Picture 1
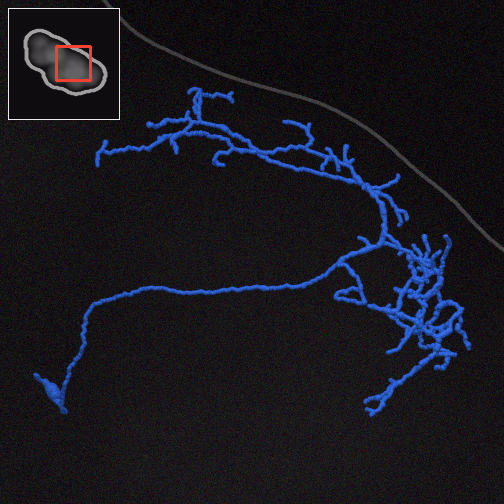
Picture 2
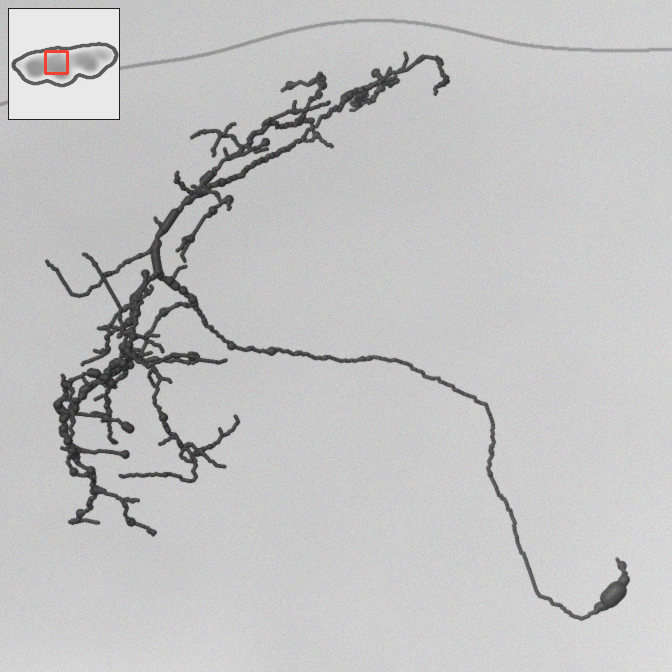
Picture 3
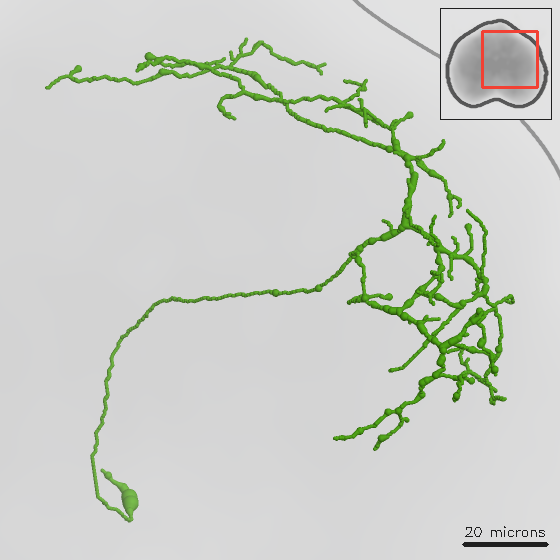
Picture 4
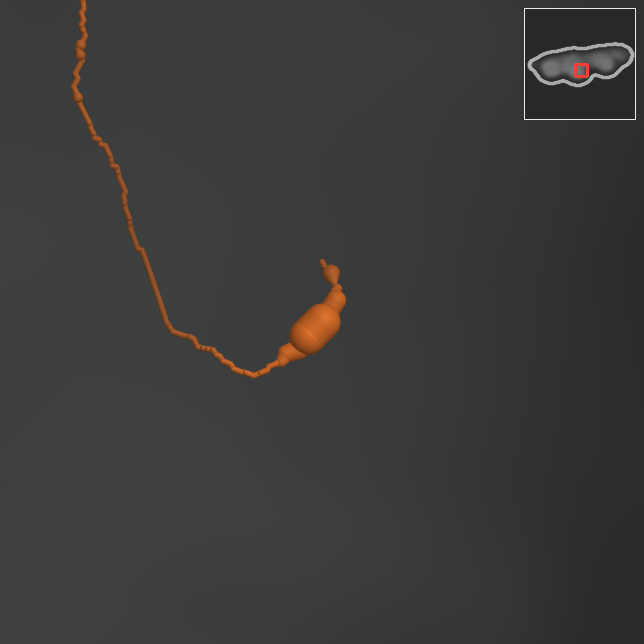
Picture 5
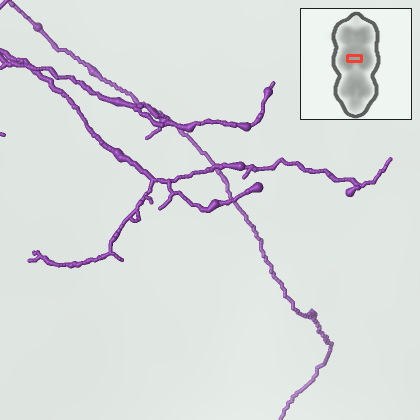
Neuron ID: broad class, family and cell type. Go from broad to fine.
nerve-cord intrinsic neuron; hemilineage 06B; IN06B079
